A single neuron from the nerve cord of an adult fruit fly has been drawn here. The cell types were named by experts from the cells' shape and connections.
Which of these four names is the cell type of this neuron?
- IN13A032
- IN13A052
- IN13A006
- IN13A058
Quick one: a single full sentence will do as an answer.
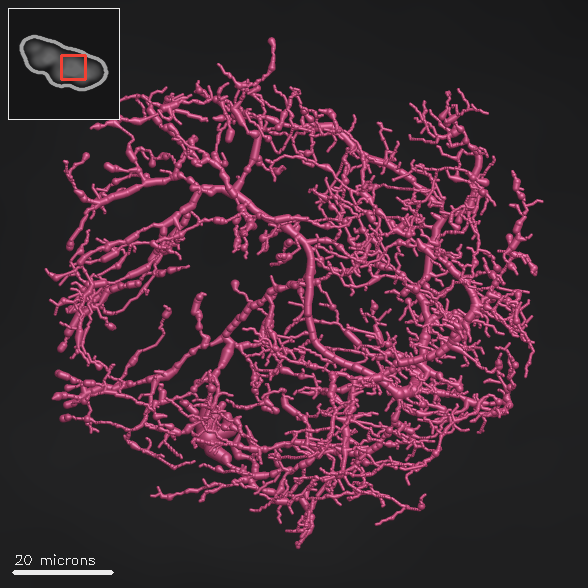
Typed by cell type, the neuron is IN13A006.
